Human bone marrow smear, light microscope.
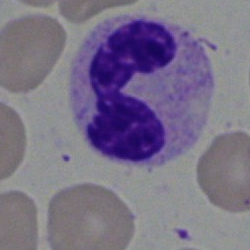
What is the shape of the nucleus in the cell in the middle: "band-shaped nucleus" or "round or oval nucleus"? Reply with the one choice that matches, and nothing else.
Band-shaped nucleus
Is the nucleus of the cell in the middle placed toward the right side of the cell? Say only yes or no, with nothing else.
No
